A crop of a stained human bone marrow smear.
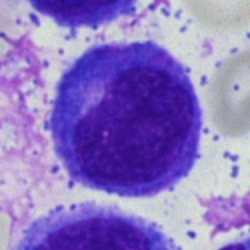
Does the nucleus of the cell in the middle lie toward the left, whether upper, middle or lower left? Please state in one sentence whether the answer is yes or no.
No, most of its cytoplasm is found to the left of its nucleus.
